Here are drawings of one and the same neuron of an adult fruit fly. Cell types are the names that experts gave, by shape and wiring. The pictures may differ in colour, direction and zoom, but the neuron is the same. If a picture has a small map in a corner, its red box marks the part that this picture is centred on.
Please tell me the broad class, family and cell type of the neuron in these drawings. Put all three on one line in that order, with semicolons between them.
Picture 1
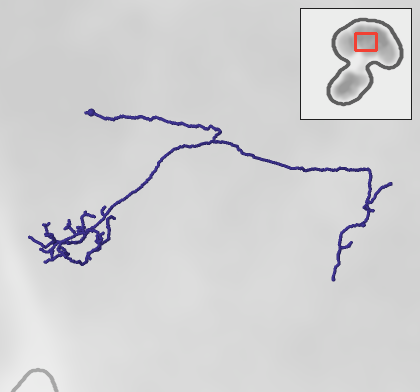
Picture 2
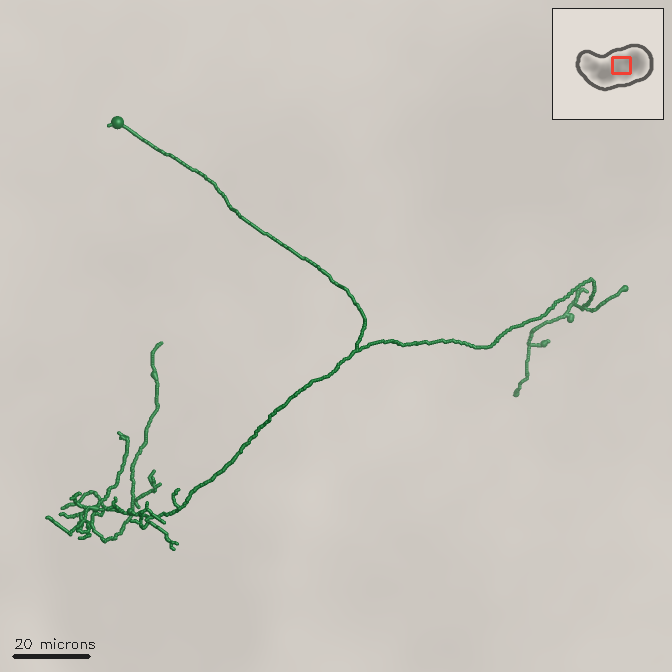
central-brain intrinsic neuron; hemilineage VLPp2; WED131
